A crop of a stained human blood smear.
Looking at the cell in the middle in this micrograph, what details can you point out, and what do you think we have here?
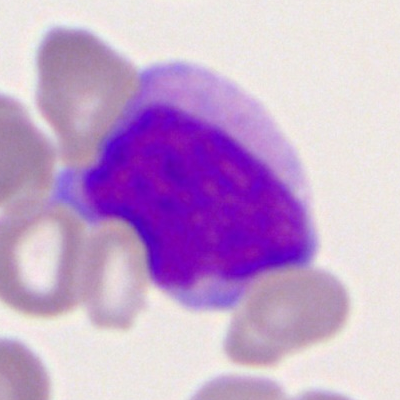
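This one's roughly oval, and the nucleus takes up most of it, one single mass with no lobes at all. I can't make out any distinct granules in the cytoplasm either. That's a myeloblast.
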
